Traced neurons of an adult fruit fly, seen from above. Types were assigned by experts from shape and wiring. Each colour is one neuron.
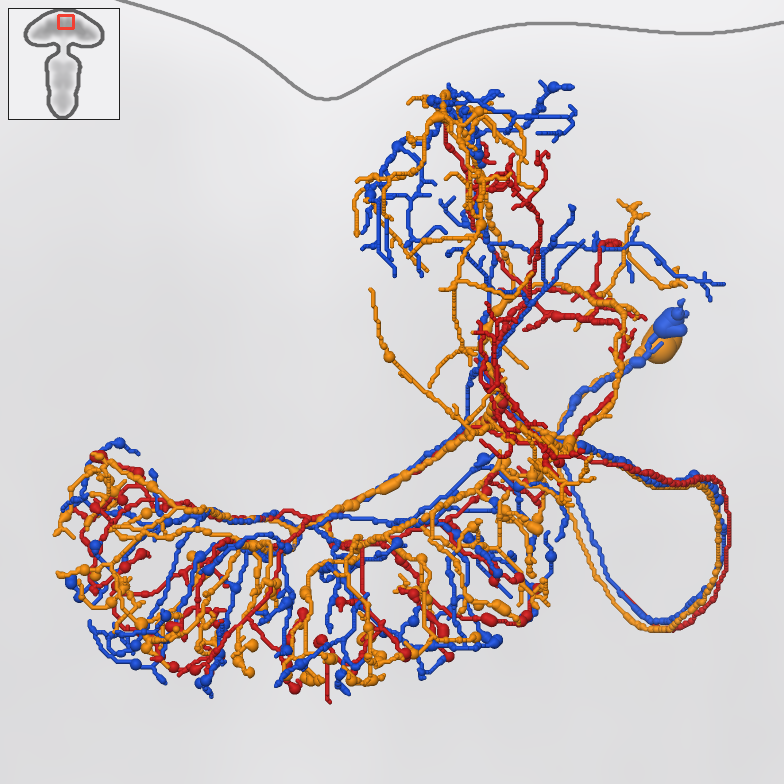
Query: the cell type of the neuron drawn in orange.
FB5N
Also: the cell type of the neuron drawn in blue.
FB5M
